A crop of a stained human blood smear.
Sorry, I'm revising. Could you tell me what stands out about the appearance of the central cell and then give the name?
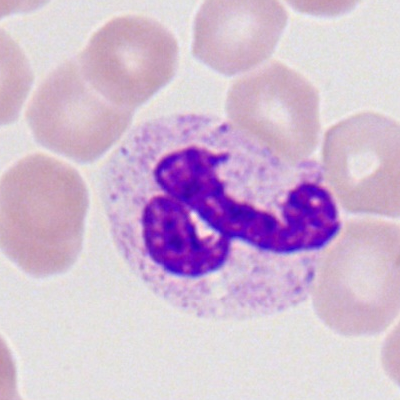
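Look at how the nucleus breaks into several lobes, linked in a curved chain. Its chromatin is dark purple and coarsely clumped. Around it lies plenty of pale pinkish-lilac cytoplasm, with fine lilac granules scattered through it. This is a segmented neutrophil.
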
